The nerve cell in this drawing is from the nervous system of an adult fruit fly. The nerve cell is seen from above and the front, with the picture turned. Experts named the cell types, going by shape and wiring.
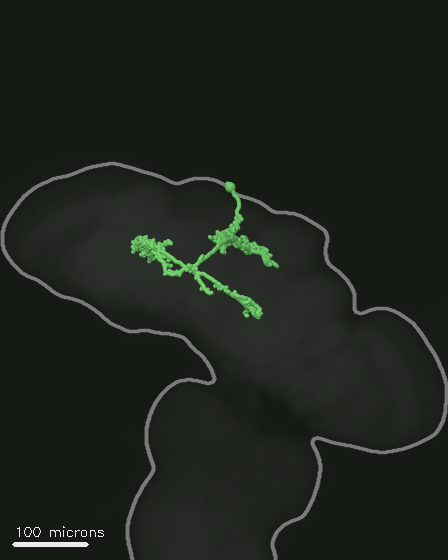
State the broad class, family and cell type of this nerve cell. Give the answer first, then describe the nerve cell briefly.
Its broad class is central-brain intrinsic neuron. Its family is hemilineage FLAa3. Its cell type is SIP105m. By the scale bar it is about 200 microns wide in this view. As drawn here it is about as wide as it is tall.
